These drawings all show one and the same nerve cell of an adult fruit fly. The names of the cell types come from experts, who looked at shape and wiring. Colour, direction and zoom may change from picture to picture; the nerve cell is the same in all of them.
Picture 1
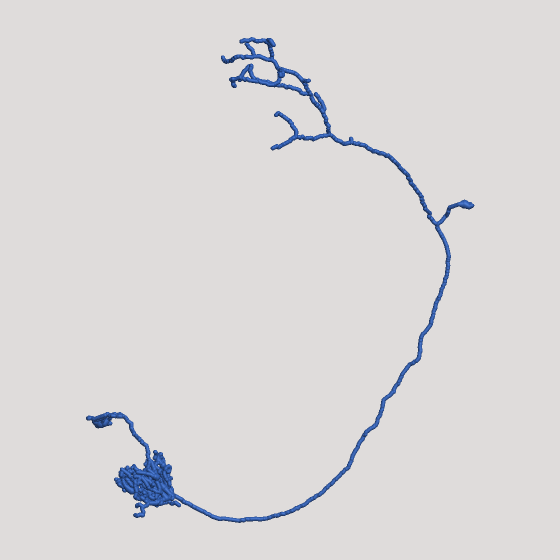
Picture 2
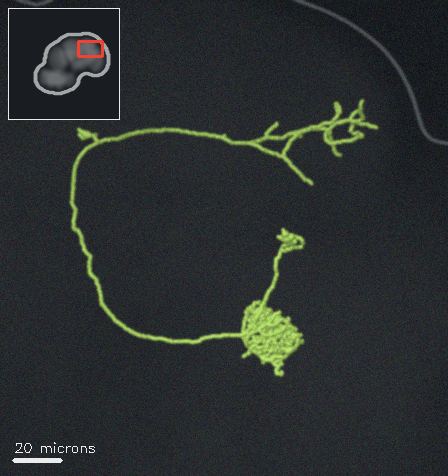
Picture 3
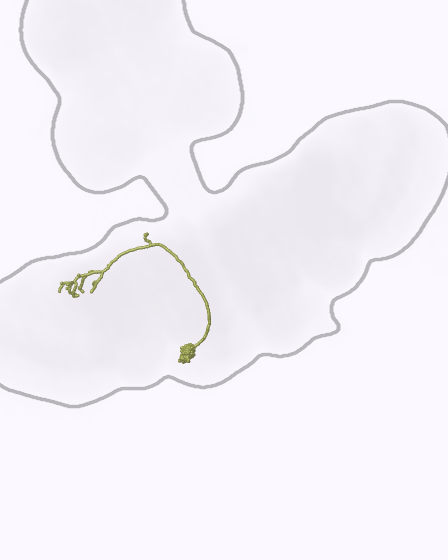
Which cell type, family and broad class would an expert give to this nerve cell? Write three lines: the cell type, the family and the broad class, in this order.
DL2v_adPN
hemilineage ALad1
central-brain intrinsic neuron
